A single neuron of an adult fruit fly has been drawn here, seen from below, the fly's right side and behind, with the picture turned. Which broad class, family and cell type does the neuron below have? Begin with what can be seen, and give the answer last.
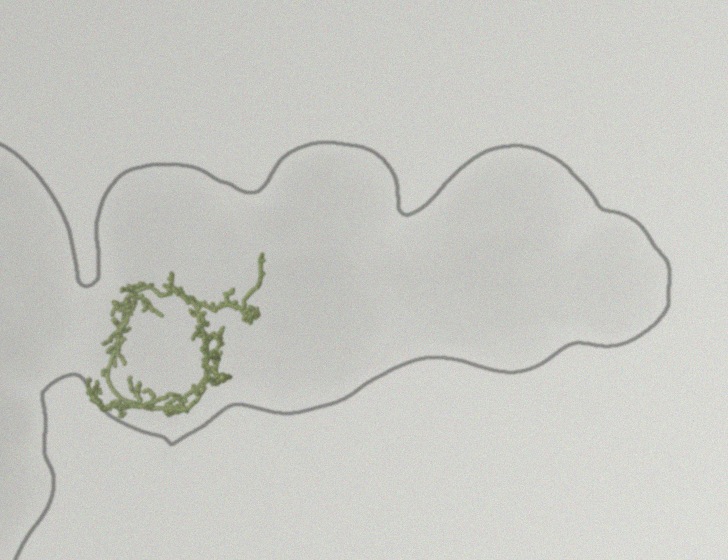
In this view it is about as wide as it is tall. This is a nerve-cord intrinsic neuron. Its family is hemilineage 03A. Its cell type is IN03A034.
